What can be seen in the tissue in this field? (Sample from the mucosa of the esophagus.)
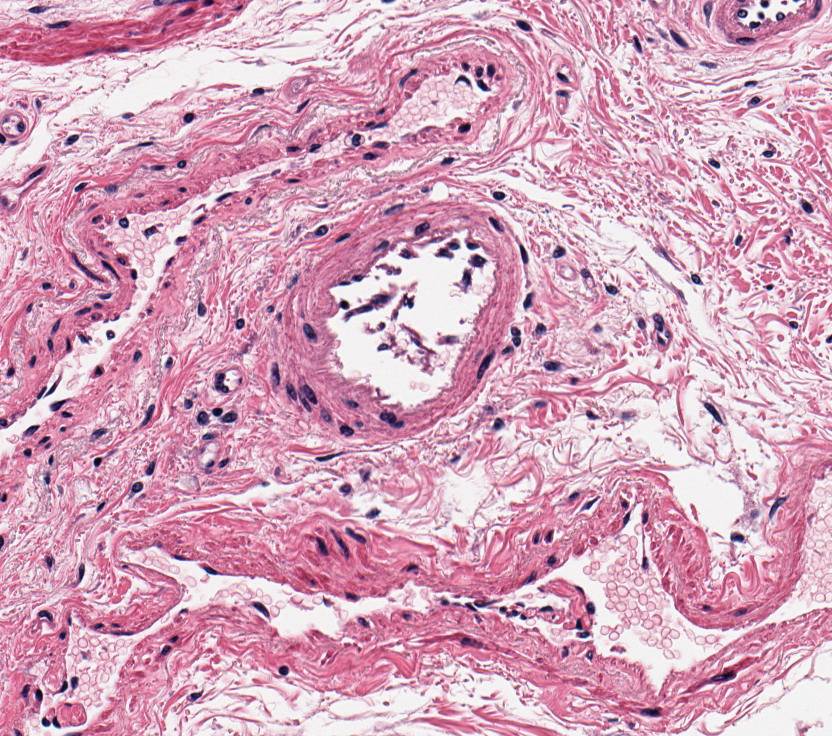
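I'm looking at loose collagenous connective tissue crossed by many vascular channels, with no epithelium anywhere. At the centre there's a small round vessel with a concentric wall of smooth muscle cells, and its lumen is largely empty, holding just a few strands of detached cells. The stromal nuclei are small, dark and oval to spindle-shaped.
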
